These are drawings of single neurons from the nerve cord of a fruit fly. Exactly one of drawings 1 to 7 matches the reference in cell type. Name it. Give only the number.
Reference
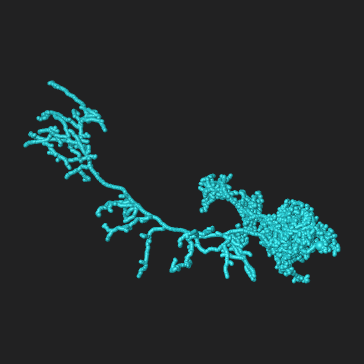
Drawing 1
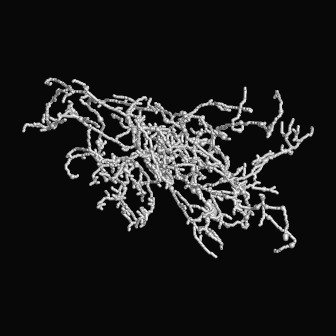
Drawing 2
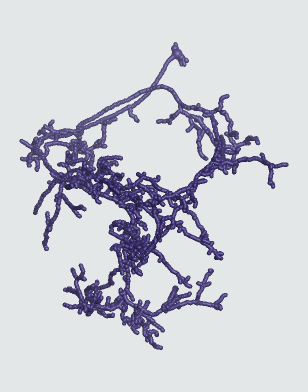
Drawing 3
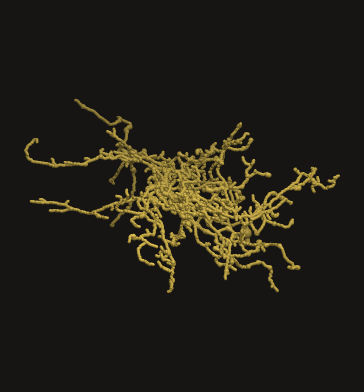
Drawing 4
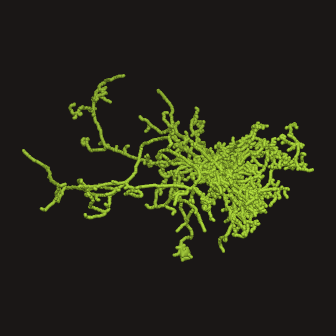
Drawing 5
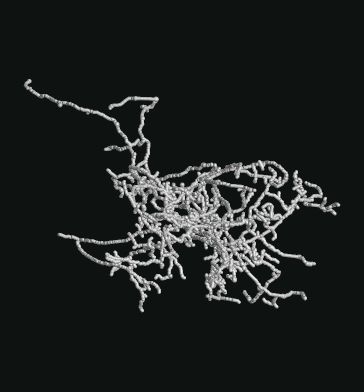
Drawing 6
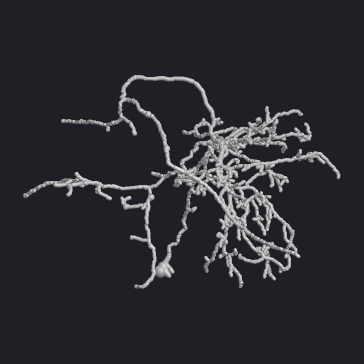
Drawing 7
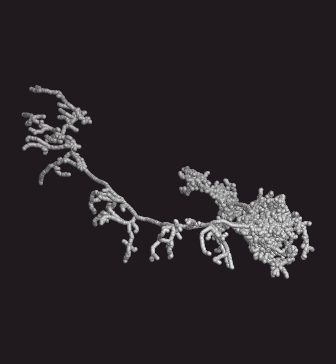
7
